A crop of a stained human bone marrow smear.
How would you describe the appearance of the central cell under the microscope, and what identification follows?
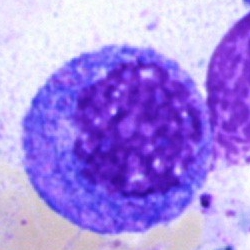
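I'd start with the outline, which is round. The cytoplasm stains blue, and its rim is widest on the left side of the cell. Over the nucleus I can see small white specks scattered about. This is a promyelocyte.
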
